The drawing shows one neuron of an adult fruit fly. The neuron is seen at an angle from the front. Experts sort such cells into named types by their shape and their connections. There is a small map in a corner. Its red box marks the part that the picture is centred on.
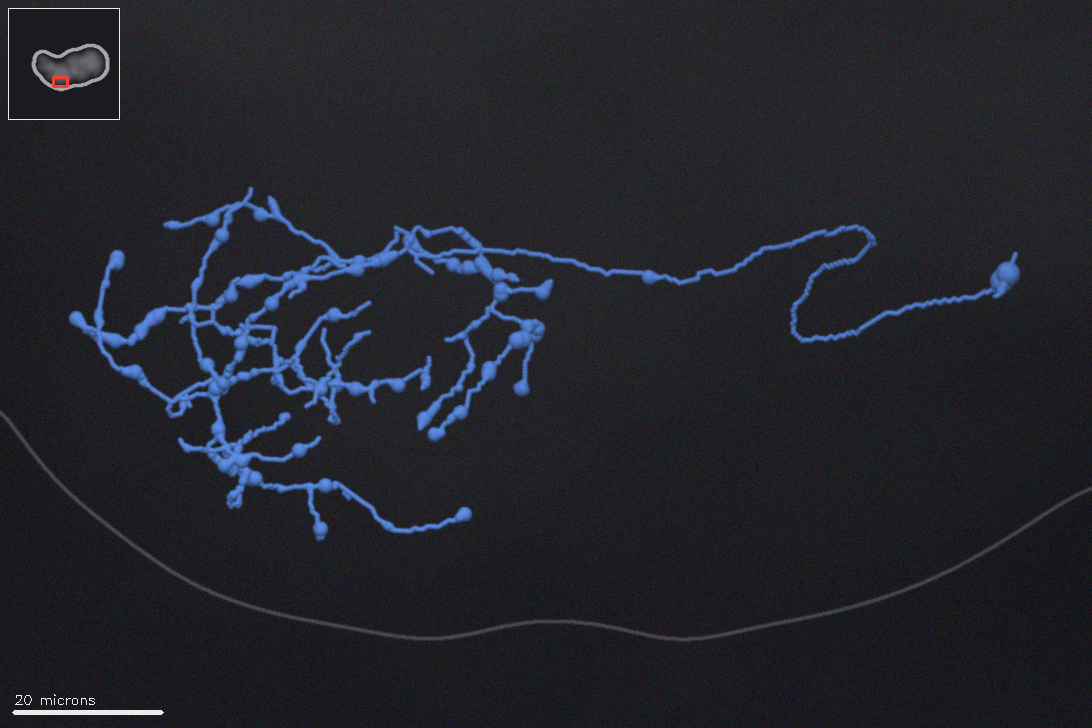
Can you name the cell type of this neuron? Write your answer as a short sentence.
The cell type is IN14A109.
